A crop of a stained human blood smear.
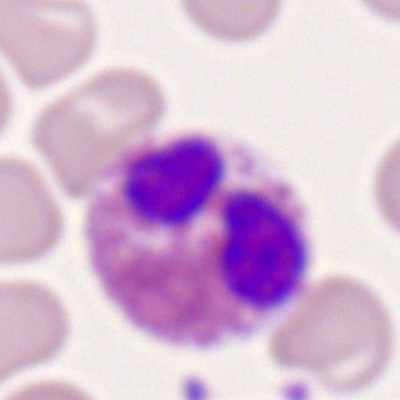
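Eosinophil in a stained human blood smear, seen in the middle of the field. Its outline is roughly round, and its nuclear lobes sit in the upper and right parts of the cell, with no nucleoli visible. Pinkish granules fill the cytoplasm.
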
